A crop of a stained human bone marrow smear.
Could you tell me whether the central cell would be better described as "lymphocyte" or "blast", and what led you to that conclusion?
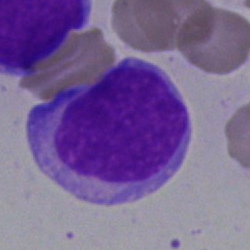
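Blast, not lymphocyte. Deciding point: chromatin finely granular and evenly spread.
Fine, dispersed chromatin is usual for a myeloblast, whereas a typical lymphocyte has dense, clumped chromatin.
Also seen: nucleus off-centre toward the upper right. Cytoplasm forms a rim, widest on the left and lower side, pale blue deepening to darker blue at the outer edge.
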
